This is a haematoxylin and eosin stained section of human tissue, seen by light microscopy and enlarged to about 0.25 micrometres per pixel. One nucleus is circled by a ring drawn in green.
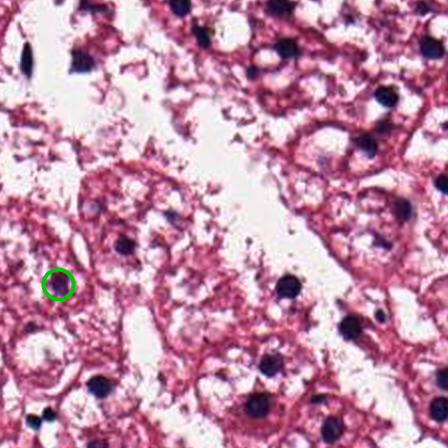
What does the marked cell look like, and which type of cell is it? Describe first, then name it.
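The nucleus is dark, compact and roughly oval, with no inner detail visible at this scale. The nucleus sits about centrally, surrounded by pink cytoplasm broken up by many small clear spaces, giving a frothy, spongy texture. The cell's outline is not sharply drawn; it merges with similar frothy pink cells packed around it in a cluster. The marked cell is an adrenal cortical cell.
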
